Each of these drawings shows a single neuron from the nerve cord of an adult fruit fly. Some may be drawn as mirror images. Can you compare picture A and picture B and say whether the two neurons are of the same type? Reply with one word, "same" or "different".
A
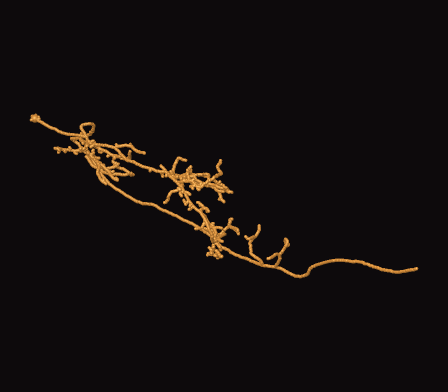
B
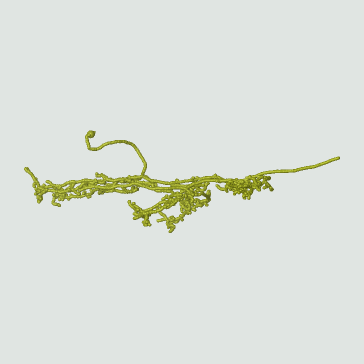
different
